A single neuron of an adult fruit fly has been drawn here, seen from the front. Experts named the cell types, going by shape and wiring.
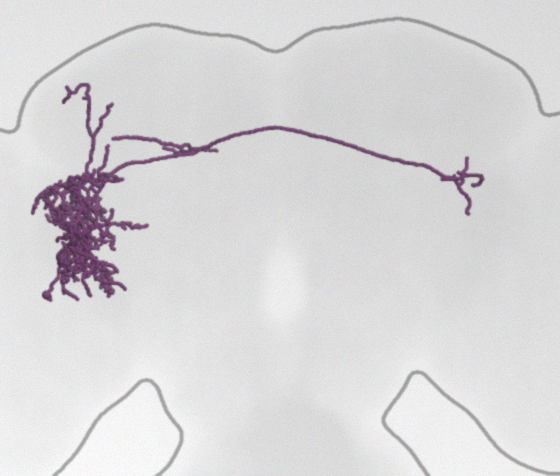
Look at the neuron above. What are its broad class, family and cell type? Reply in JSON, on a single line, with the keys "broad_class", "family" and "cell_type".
{"broad_class": "central-brain intrinsic neuron", "family": "hemilineage VLPl&p2_lateral", "cell_type": "AVLP110_a"}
